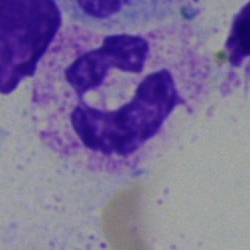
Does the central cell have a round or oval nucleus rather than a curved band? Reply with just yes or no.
No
